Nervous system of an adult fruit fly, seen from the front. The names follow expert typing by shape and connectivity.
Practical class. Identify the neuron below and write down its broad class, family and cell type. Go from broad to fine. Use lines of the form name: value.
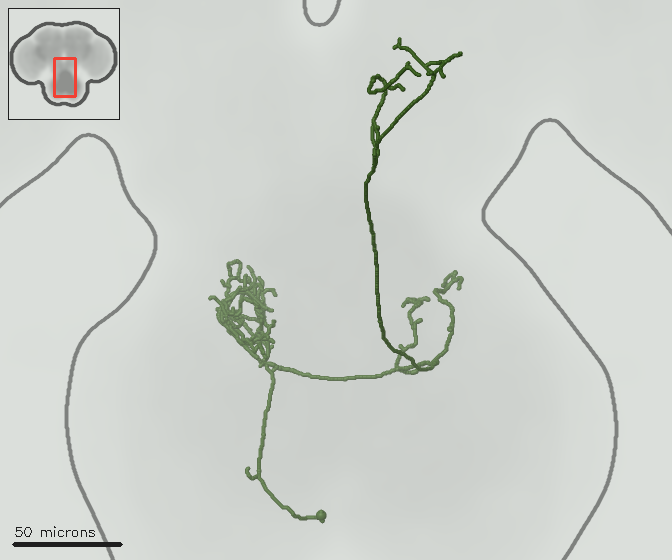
broad class: ascending neuron
family: hemilineage 07B
cell type: AN07B082_d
